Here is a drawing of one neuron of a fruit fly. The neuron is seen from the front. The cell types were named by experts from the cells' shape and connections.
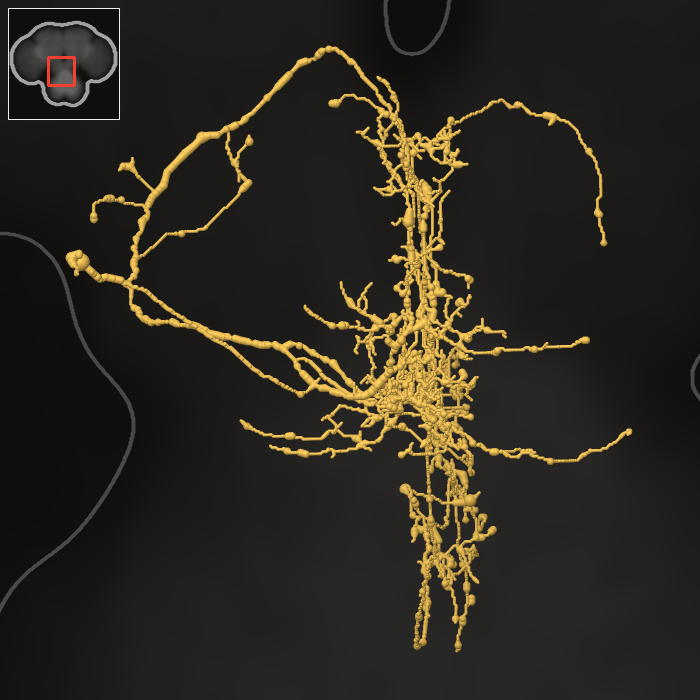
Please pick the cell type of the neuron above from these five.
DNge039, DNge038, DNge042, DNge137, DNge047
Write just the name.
DNge137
